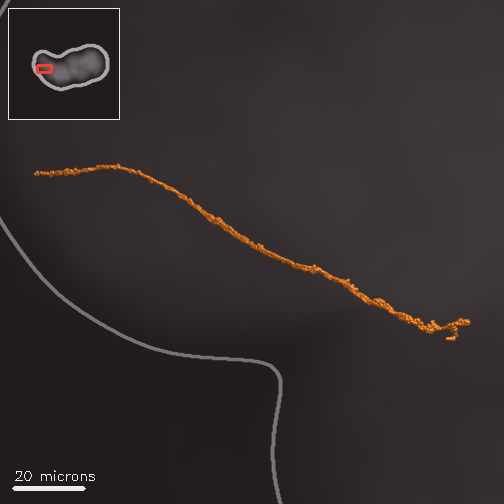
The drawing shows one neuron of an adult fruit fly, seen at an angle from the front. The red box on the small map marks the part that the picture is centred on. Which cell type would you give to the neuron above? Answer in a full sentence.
The cell type is SNpp56.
